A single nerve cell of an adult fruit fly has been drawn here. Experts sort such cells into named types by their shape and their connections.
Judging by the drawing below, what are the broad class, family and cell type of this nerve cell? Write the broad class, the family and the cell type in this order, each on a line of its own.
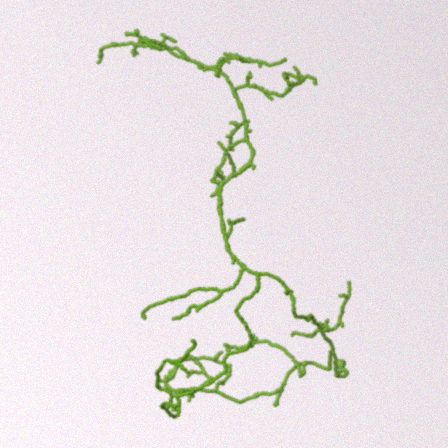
central-brain intrinsic neuron
hemilineage SMPpv2_ventral
SIP135m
